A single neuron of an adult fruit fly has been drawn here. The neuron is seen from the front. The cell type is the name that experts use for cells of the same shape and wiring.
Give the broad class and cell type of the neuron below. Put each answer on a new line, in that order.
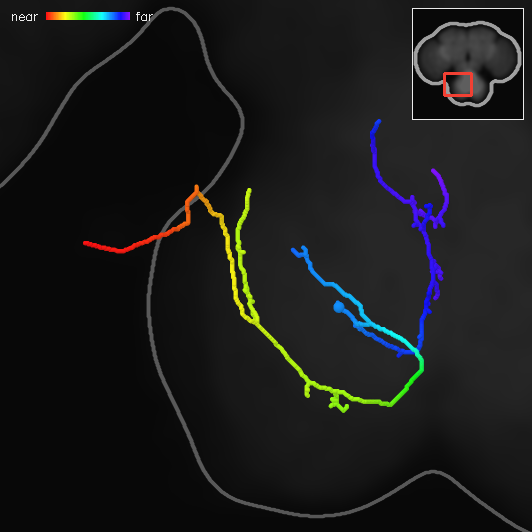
sensory neuron entering the nerve cord
SNxx25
